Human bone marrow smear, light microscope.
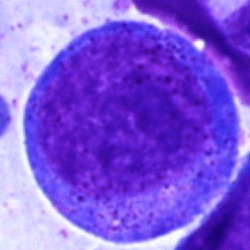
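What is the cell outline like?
Round and smooth.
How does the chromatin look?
Finely granular rather than coarsely clumped.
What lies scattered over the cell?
Small dark purple granules.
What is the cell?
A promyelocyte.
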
